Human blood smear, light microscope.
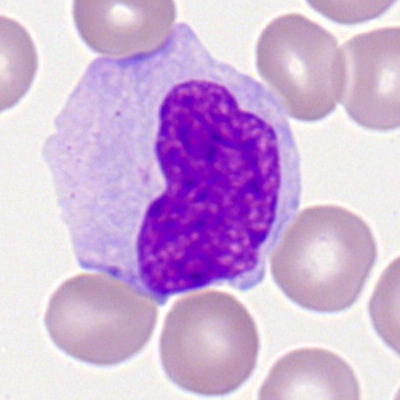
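Monocyte, the cell in the middle. First, its outline is irregular and somewhat angular rather than round. Second, the nucleus is indented on its left side, which gives it a kidney-like shape. Third, the chromatin is clumped and mottled, with paler spaces between darker patches. Last, a few fine pink-purple dots lie scattered in the cytoplasm.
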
